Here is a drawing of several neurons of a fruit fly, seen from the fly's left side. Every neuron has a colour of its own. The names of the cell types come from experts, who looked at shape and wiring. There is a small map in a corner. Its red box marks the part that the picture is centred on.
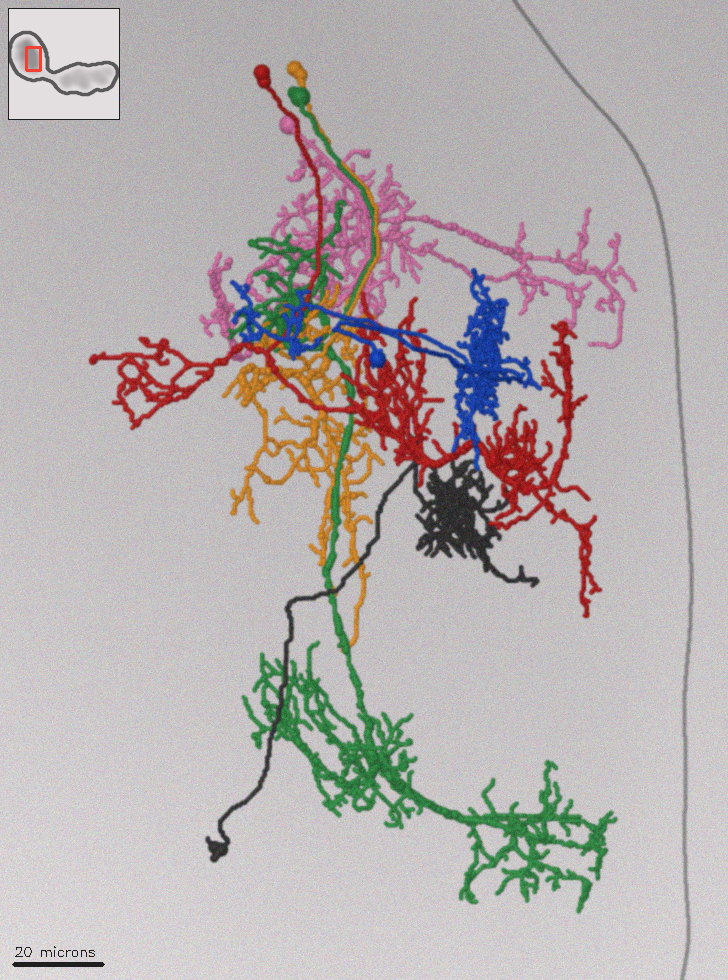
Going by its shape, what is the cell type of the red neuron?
LPLC2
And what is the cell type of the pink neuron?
LPLC1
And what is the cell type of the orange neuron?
LC22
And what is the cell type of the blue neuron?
TmY20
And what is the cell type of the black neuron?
Li14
